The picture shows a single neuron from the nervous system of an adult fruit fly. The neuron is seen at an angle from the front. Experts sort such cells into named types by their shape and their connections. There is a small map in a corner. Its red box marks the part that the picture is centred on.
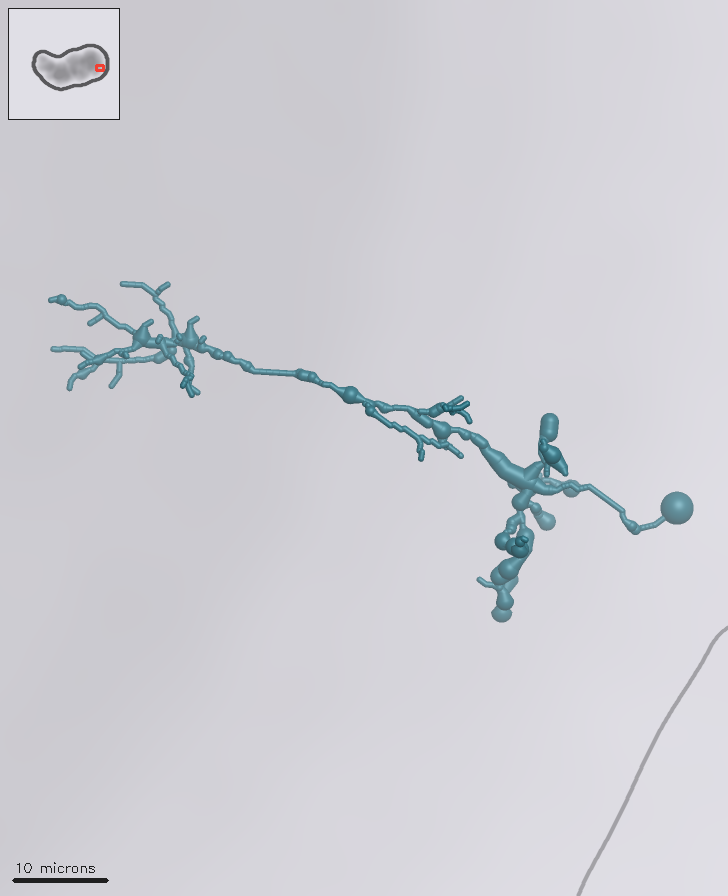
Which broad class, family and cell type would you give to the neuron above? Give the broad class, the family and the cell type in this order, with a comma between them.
optic-lobe intrinsic neuron, Mi, Mi13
